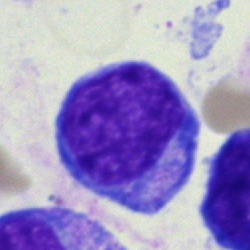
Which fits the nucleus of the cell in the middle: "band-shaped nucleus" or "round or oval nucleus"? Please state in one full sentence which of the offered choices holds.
A single compact round or oval mass makes up the nucleus.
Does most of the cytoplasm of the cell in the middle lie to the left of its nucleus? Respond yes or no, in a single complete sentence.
No, toward the left of the cell is where the nucleus sits.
